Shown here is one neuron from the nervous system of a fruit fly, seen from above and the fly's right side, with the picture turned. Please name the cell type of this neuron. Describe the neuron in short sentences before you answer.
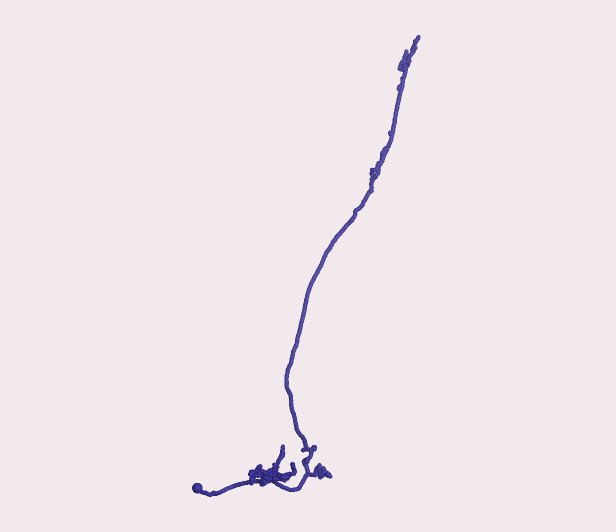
In this view it is taller than it is wide. It is a descending neuron. It is of cell type DNge114.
